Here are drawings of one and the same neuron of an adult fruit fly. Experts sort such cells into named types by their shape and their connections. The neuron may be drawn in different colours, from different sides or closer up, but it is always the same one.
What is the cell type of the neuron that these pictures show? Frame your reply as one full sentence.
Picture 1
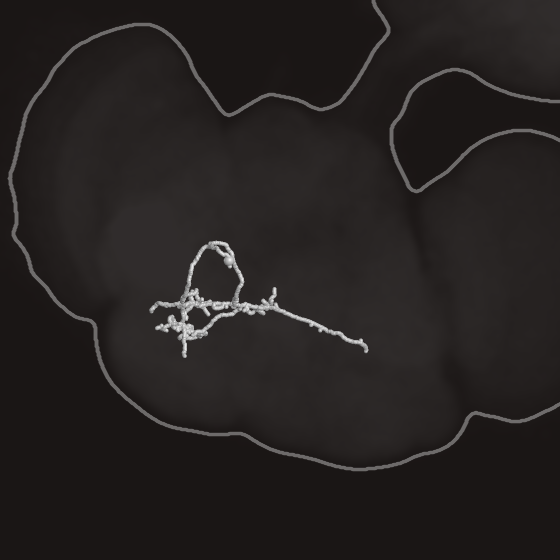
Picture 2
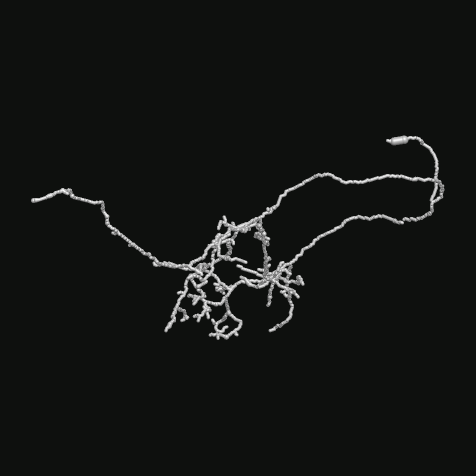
The single neuron here is of type CL283_a.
